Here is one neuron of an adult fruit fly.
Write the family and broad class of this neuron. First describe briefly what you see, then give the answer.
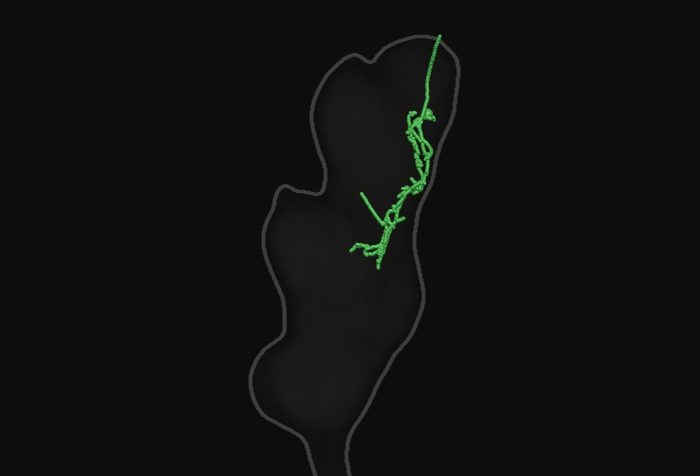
As drawn here it is more than twice as tall as it is wide. The family is MNad. Its broad class is motor neuron of the nerve cord.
